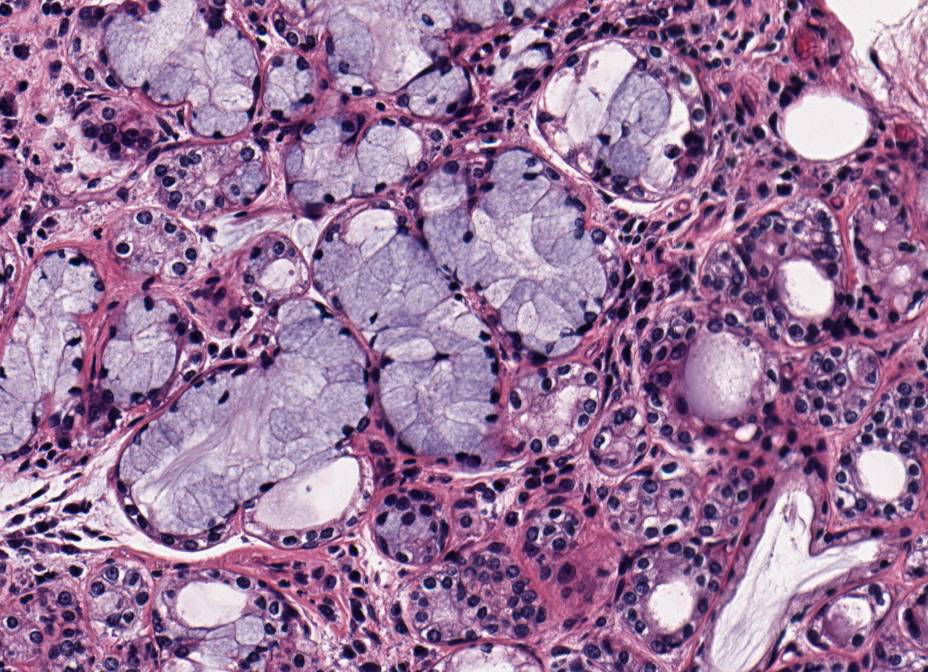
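Minor salivary gland, with closely packed acini filling the field: mucous acini lie mainly at left and upper centre, serous acini mainly at right and below. Mucous cells: pale blue-grey, finely foamy cytoplasm; small dark flattened nuclei pressed against the acinar base. Serous cells are pyramidal, with round basal nuclei and granular pink-purple cytoplasm around small lumens. Thin pink fibrous strands with scattered elongated nuclei separate the acini.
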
